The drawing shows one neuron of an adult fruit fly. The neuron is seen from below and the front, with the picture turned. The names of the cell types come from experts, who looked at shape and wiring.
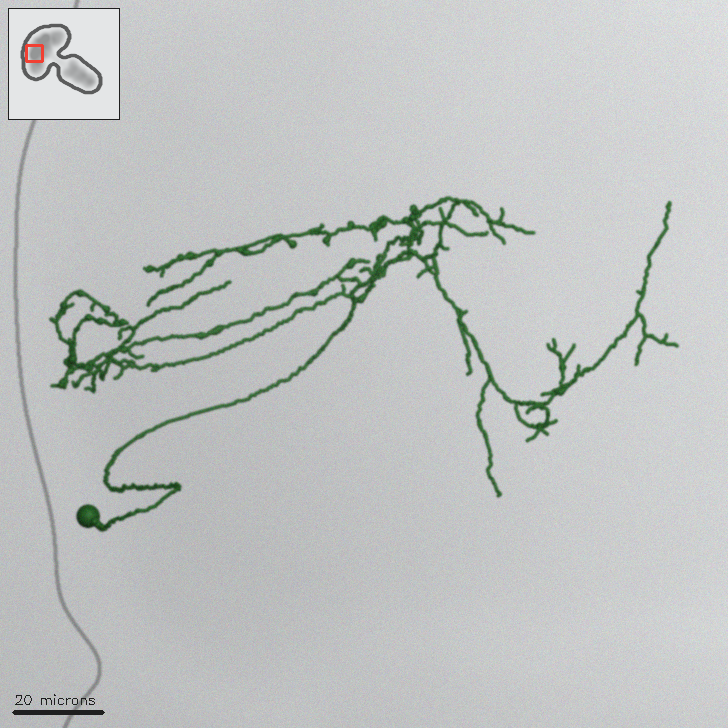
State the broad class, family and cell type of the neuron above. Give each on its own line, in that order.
central-brain intrinsic neuron
hemilineage SLPav2
SLP082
